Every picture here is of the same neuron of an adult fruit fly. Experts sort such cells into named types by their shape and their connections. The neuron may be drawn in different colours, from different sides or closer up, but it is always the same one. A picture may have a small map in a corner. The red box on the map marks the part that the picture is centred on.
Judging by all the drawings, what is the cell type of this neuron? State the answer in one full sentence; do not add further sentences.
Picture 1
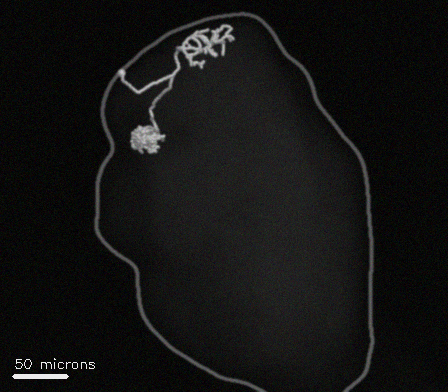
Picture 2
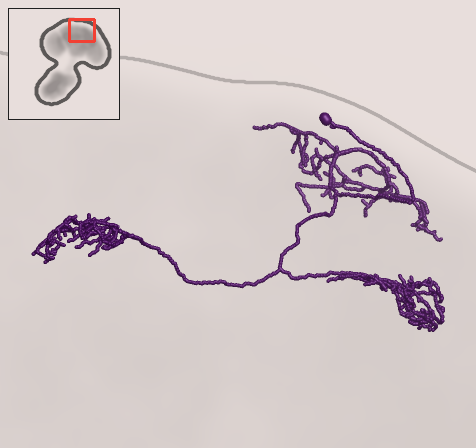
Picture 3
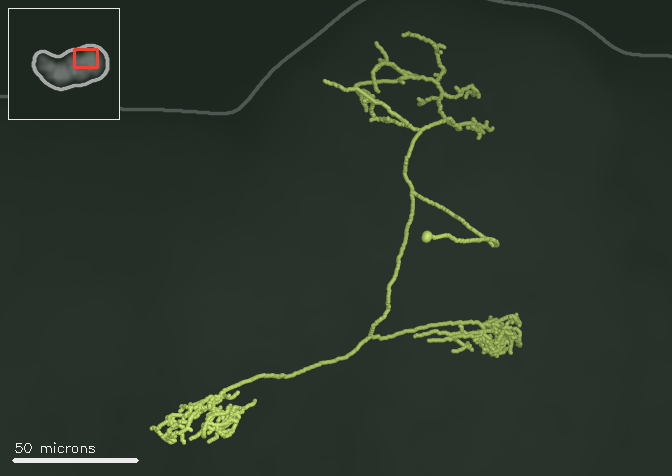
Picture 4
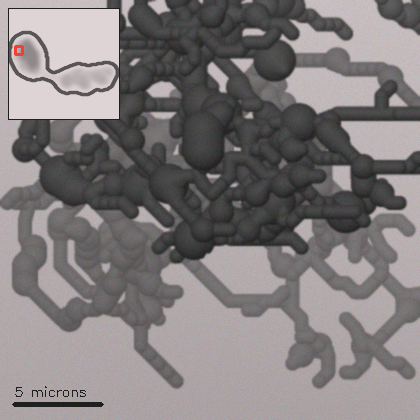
This neuron is recognized as the cell type PAM10.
